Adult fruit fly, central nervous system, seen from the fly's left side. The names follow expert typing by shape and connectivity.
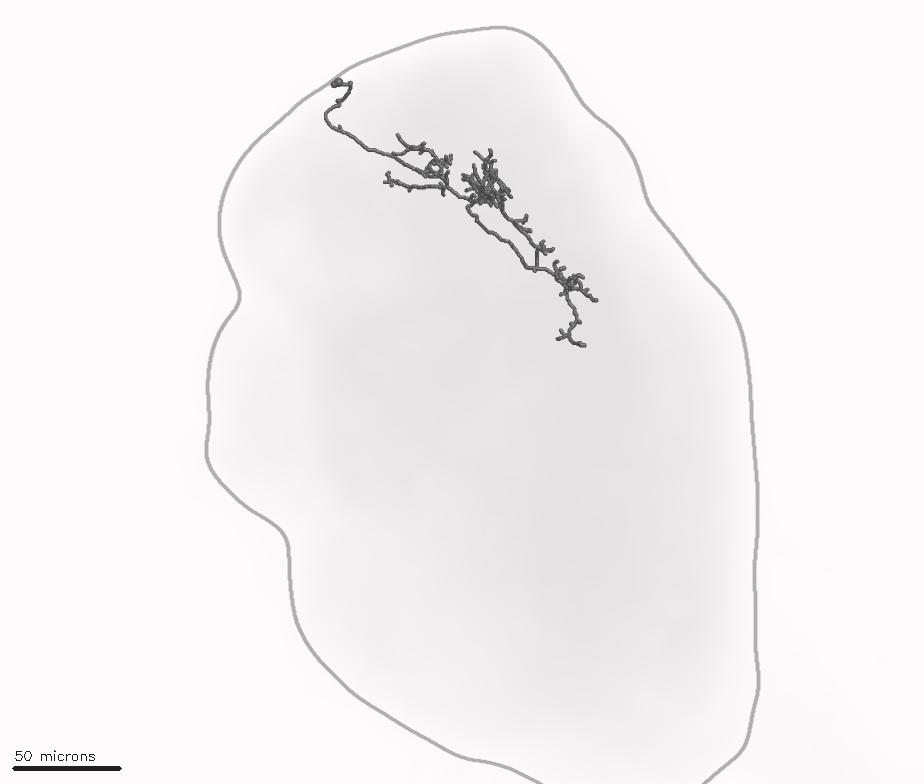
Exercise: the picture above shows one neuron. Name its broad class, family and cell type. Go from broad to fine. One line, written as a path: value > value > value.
central-brain intrinsic neuron > hemilineage SMPad2 > SMP067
